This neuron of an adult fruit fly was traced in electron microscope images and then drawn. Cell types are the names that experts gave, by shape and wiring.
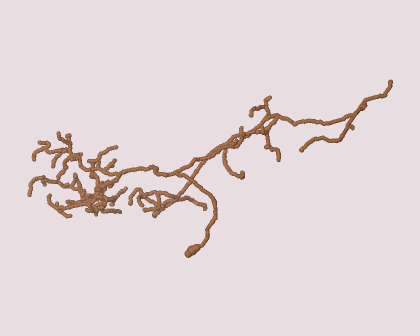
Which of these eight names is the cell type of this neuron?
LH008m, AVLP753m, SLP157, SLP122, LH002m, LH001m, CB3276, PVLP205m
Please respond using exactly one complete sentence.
It is LH001m that names the cell type of this neuron.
